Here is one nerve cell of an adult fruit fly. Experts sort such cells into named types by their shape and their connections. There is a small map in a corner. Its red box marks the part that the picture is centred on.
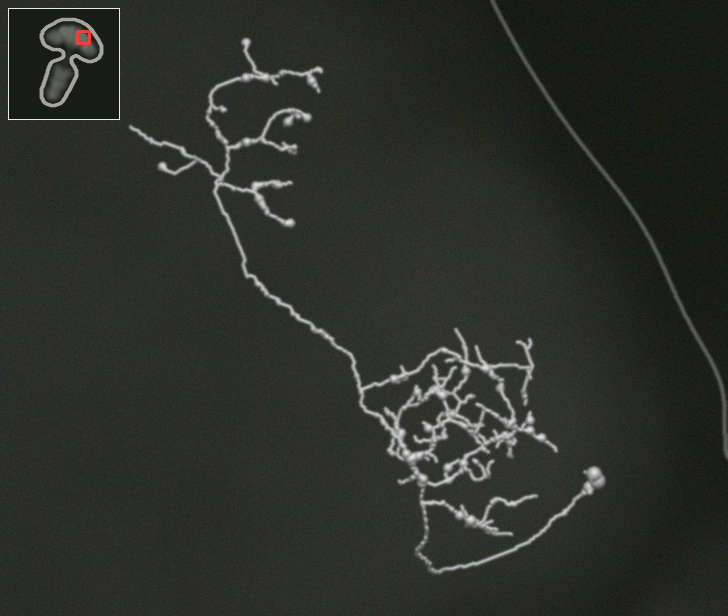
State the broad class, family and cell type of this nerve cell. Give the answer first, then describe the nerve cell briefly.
Its broad class is central-brain intrinsic neuron. Its family is hemilineage SLPpl3. It is of cell type CB2292. It is in the brain and does not reach the nerve cord. The cell body can be seen at the lower right of the picture. The picture shows dozens of branch ends.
